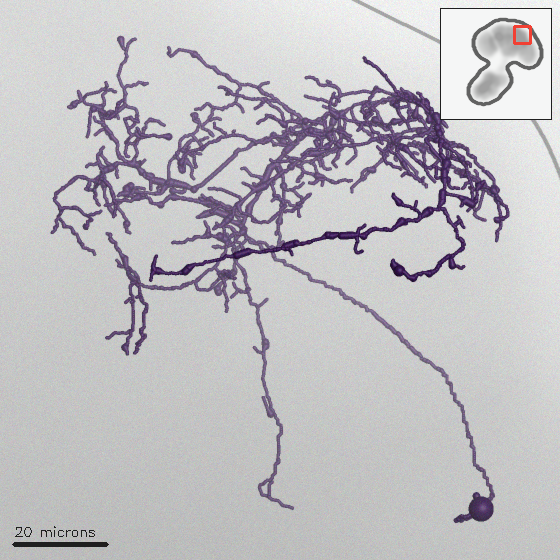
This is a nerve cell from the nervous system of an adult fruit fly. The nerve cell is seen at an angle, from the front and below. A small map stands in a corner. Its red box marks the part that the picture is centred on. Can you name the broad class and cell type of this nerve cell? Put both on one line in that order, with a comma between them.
central-brain intrinsic neuron, SLP062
